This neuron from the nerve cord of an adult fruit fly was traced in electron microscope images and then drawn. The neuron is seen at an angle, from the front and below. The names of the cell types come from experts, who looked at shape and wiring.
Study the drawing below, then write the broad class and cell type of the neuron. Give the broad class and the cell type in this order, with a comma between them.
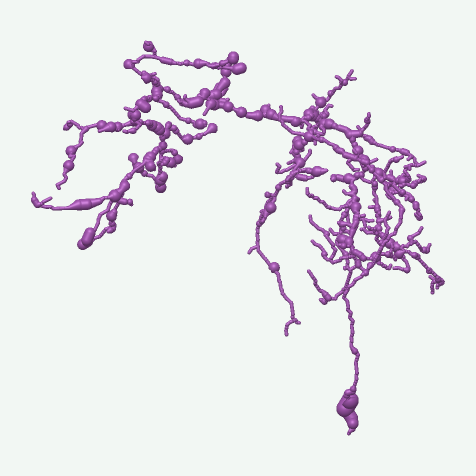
nerve-cord intrinsic neuron, INXXX440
